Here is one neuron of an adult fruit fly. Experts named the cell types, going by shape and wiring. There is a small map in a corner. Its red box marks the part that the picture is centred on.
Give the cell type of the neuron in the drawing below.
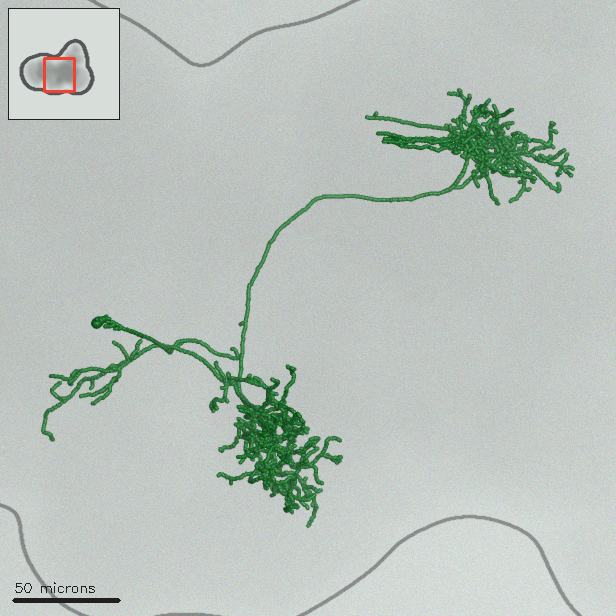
M_smPN6t2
